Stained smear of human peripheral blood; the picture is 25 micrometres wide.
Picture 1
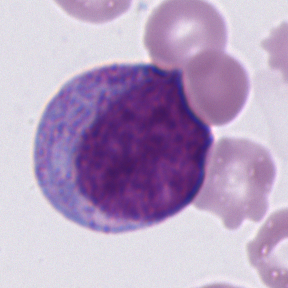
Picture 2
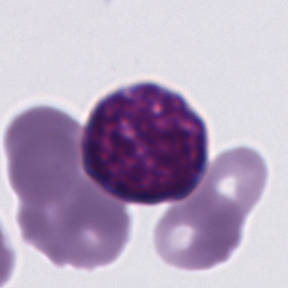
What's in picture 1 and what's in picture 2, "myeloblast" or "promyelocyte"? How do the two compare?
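Picture 1 is the promyelocyte and picture 2 is the myeloblast. Size is the first thing you'll notice: the promyelocyte is about 16 micrometres across with a nucleus of about 13 micrometres, while the myeloblast is only about 11 micrometres across. The nucleus takes up about 60% of the promyelocyte's area but about 90% of the myeloblast's. In picture 1 the cytoplasm makes a broad crescent on the left, and the nucleus sits toward the right, reaching the cell edge there with no visible rim of cytoplasm. In picture 2, by contrast, at most a very thin rim of cytoplasm is visible around a nucleus that is round in outline. The outlines differ as well: the promyelocyte is round apart from a shallow concave notch at the upper right where a red cell presses in, whereas the myeloblast has a smooth edge without surface projections. The promyelocyte's cytoplasm is sprinkled with fine purple dots.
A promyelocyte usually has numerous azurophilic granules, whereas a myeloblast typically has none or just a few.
In the myeloblast, no distinct nucleoli can be made out in the nucleus and no clear vacuoles are seen.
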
